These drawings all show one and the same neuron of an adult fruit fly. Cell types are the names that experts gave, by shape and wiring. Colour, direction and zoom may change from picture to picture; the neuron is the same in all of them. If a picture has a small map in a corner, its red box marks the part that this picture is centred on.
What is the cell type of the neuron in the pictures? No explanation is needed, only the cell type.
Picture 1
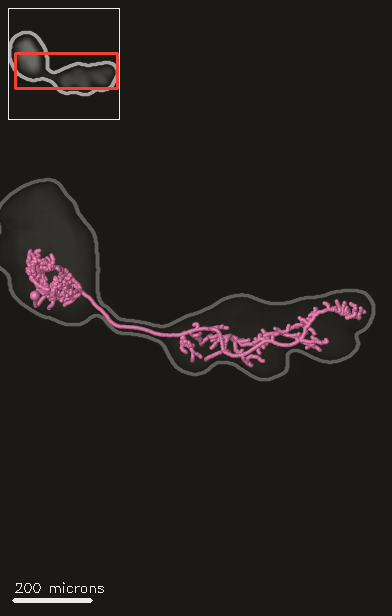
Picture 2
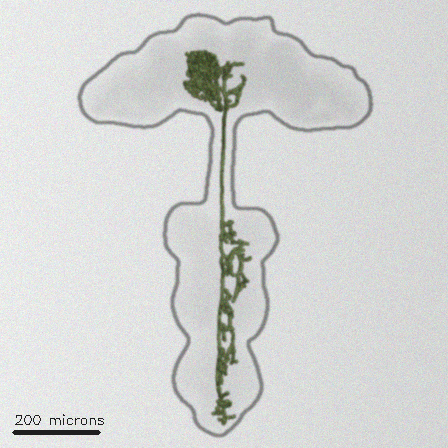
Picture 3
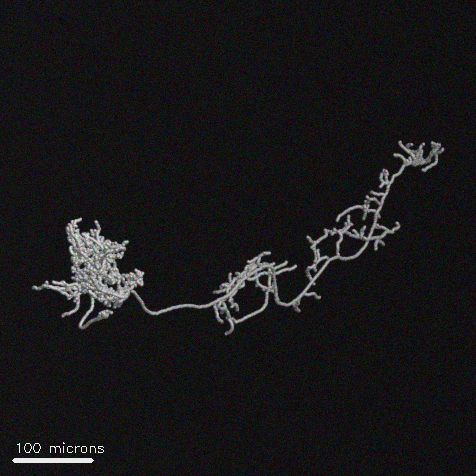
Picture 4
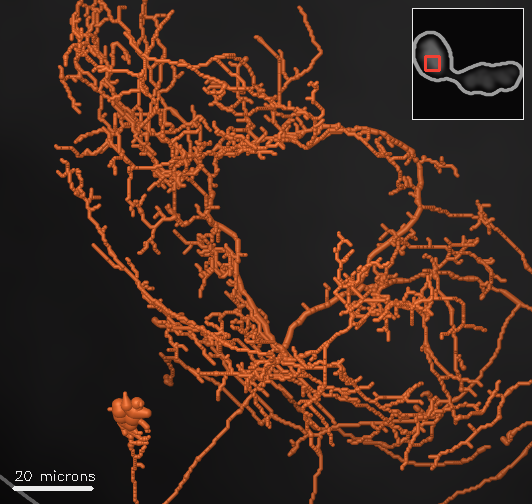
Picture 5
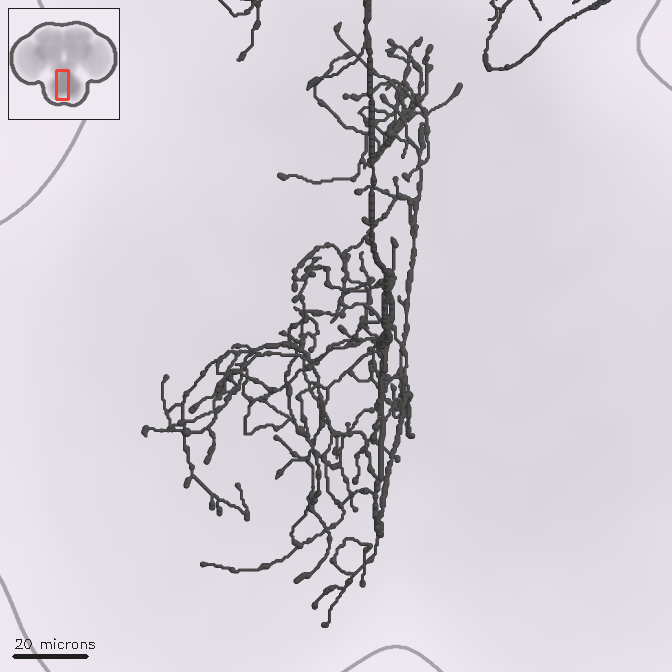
DNg102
